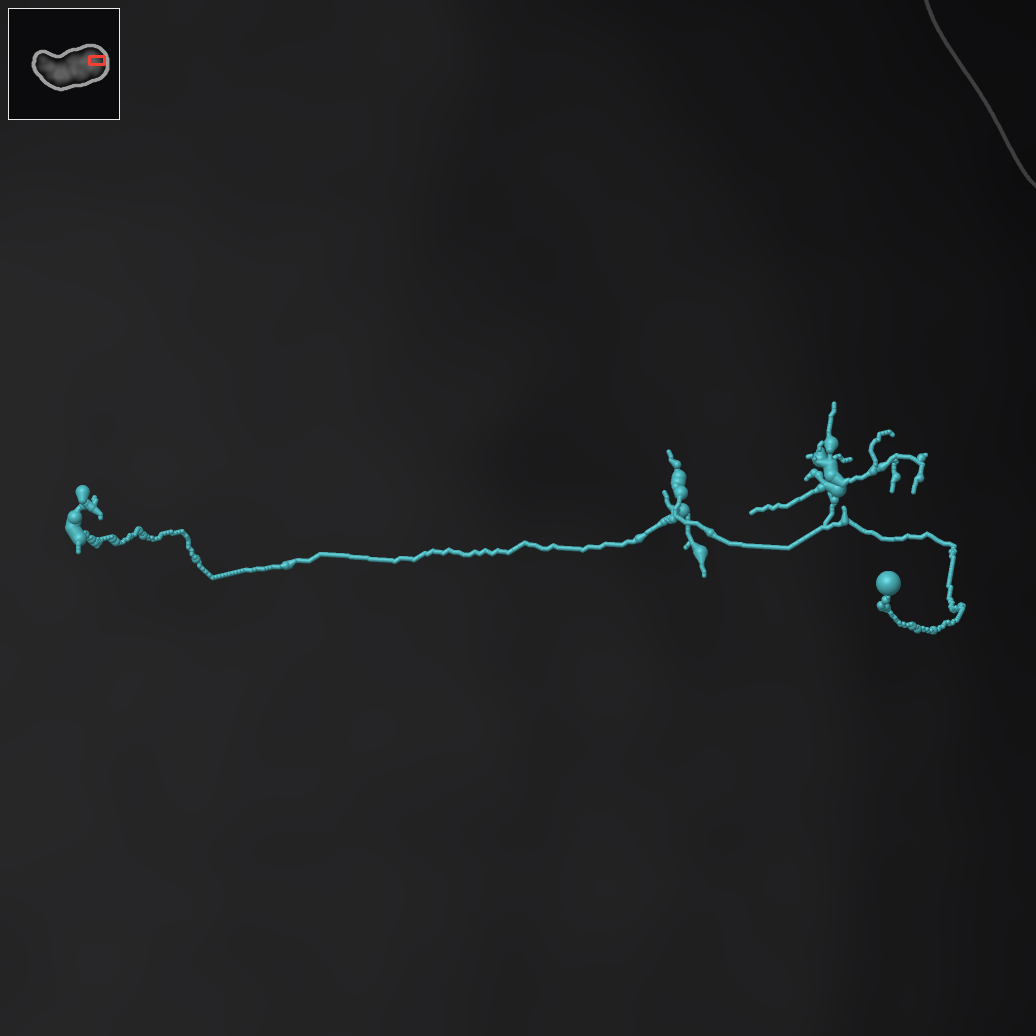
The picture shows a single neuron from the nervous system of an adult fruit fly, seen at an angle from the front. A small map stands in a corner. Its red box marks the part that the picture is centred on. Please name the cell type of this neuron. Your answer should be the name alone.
Tm20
